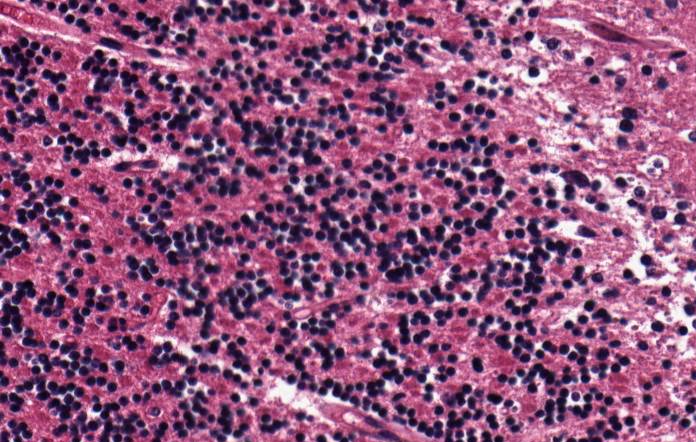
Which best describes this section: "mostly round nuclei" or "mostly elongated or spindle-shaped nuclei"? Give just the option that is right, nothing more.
Mostly round nuclei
